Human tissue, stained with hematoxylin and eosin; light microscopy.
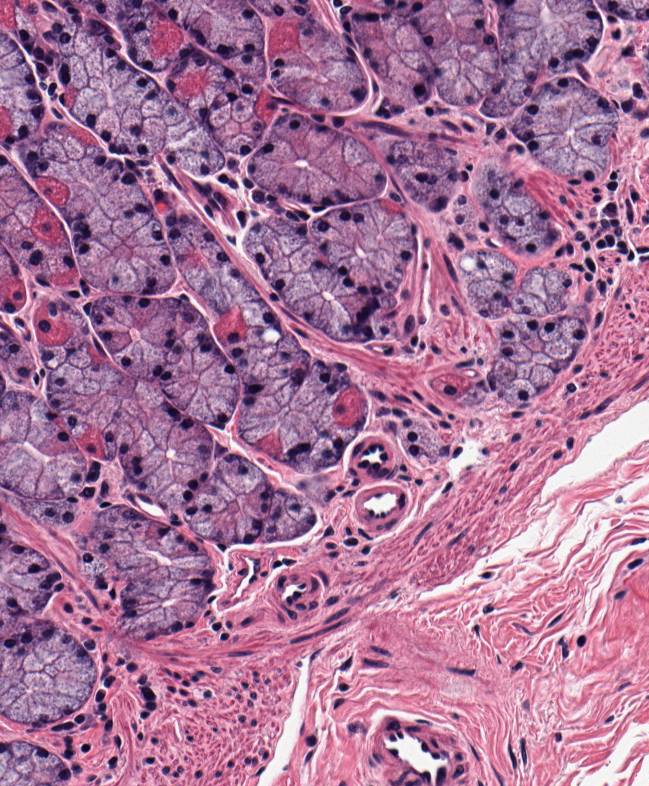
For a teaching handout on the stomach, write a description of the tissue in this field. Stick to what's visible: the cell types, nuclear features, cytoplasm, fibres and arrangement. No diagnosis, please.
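Lobules of closely packed glandular acini, thin fibrous septa between, fill the upper left two-thirds. Most acinar cells: pale, foamy, purplish-grey, small dark nuclei flattened against the base. Tiny pinpoint central lumina, too. And here, mostly leftward, single cells or small groups with bright pink granular cytoplasm.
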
